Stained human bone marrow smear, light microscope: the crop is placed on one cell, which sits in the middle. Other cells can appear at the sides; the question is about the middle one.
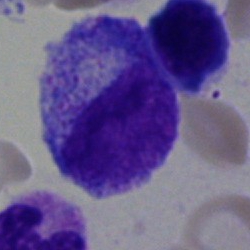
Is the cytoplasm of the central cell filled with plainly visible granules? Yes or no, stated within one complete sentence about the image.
Yes, many visible granules are held in the cytoplasm of the cell.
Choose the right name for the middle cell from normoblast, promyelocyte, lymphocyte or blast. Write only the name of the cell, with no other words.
promyelocyte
